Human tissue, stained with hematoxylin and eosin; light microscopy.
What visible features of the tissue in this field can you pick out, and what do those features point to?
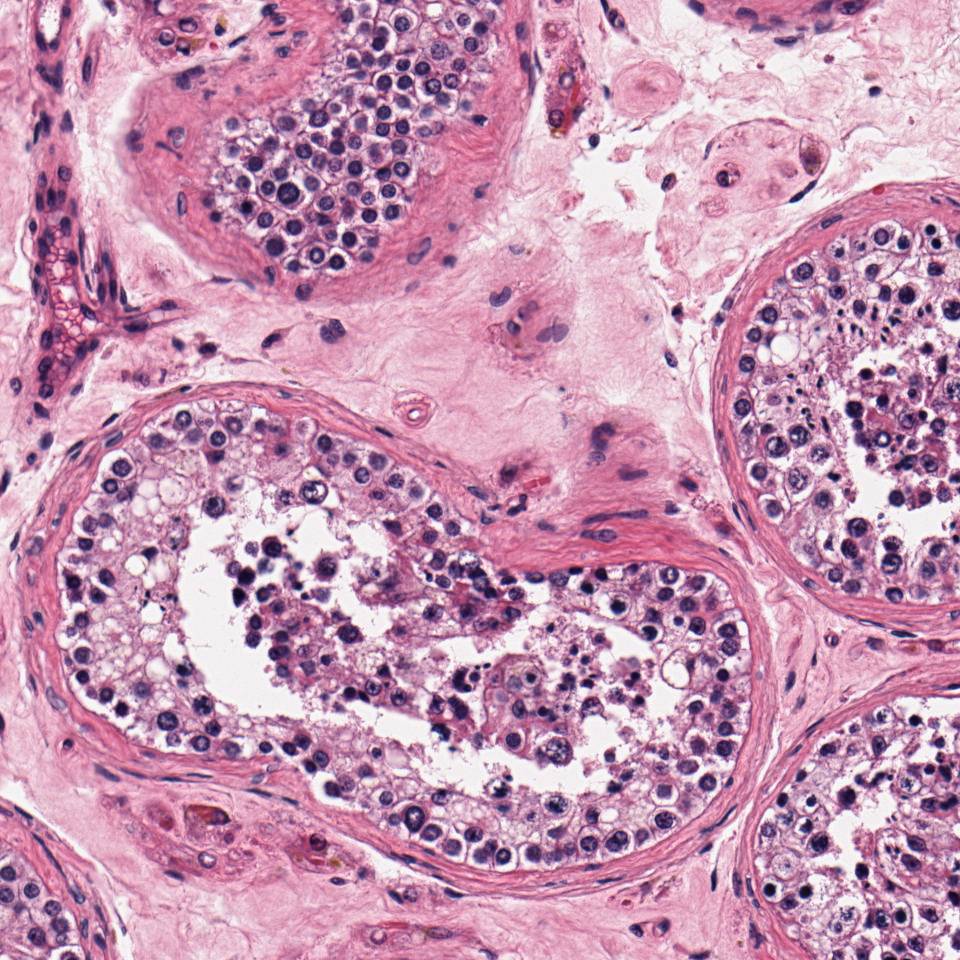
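Tubules are lined by stratified layers several cells thick. The large lower-left tubule has an irregular, branching central lumen containing loosely scattered detached cells. Clear round vacuoles lie among the lining cells, chiefly near that tubule's left end. The stroma between tubules is loose, pale pink and sparsely cellular, notably in the upper middle. This is testis.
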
